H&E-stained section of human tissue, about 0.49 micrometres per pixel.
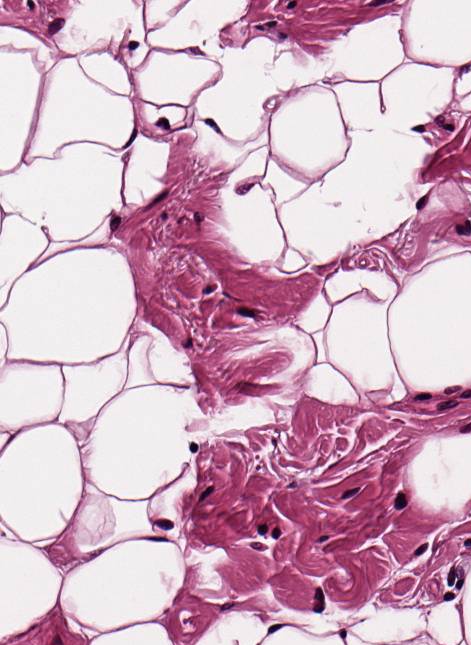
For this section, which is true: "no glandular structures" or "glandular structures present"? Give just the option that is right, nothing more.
No glandular structures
